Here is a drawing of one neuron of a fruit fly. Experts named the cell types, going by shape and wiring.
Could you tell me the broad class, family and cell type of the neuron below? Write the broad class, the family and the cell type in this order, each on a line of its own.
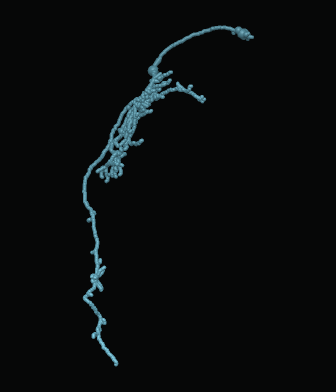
central-brain intrinsic neuron
DN1
DN1a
